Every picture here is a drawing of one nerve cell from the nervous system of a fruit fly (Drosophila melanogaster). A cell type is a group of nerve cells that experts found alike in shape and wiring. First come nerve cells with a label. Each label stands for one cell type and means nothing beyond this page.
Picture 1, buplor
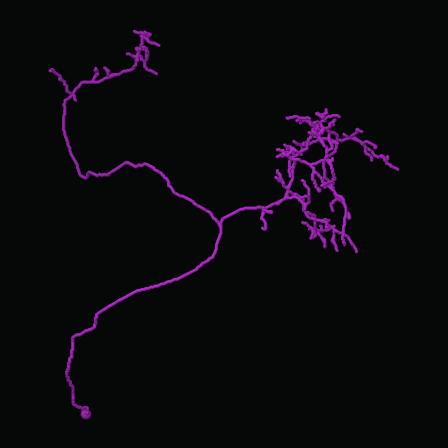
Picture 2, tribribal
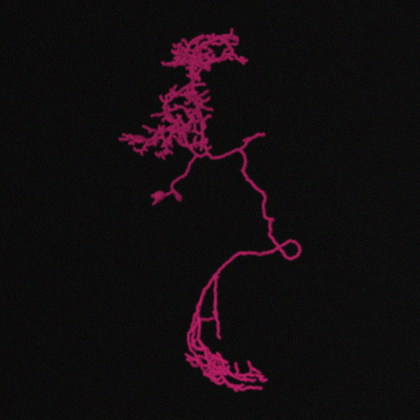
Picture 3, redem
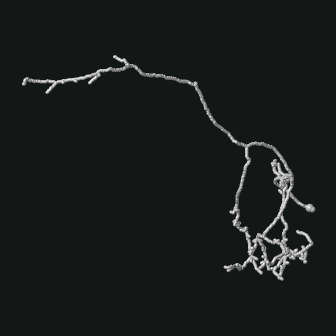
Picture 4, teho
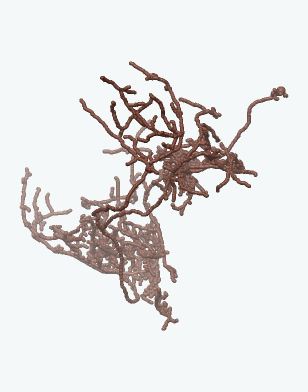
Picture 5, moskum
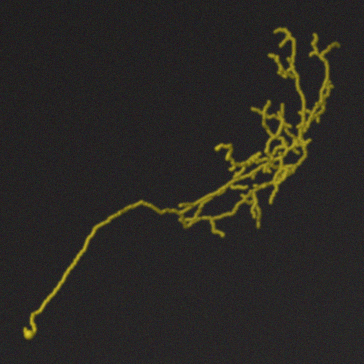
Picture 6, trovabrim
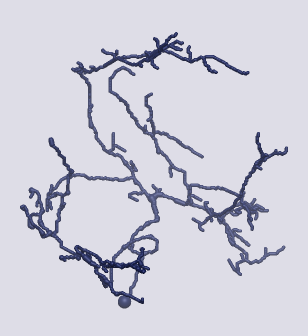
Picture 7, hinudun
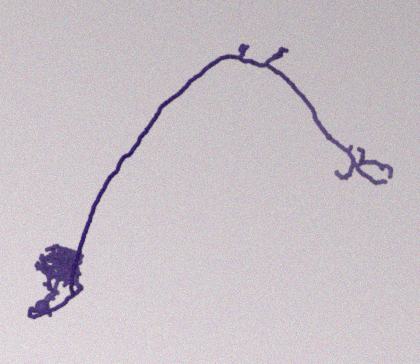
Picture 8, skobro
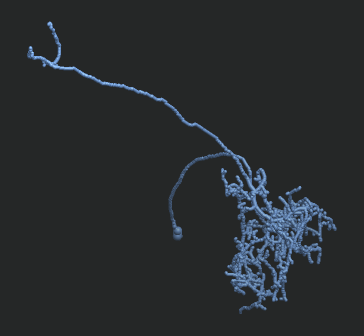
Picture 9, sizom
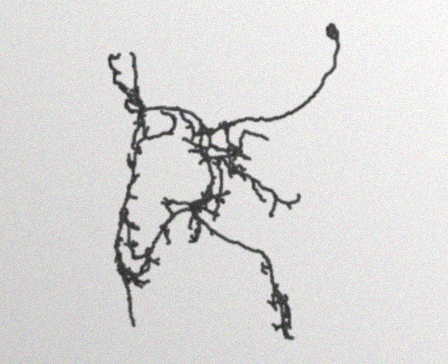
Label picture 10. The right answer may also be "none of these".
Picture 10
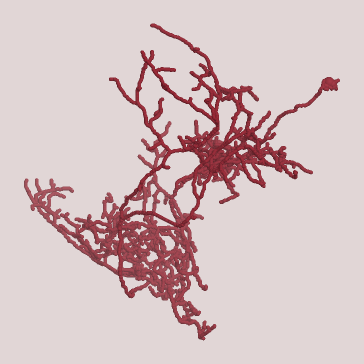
teho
